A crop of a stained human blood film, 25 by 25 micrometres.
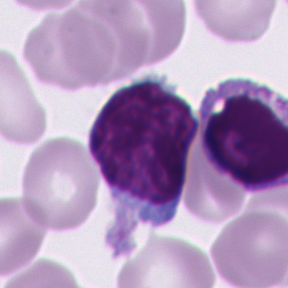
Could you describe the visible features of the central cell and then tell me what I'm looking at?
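Look first at the nucleus: it fills most of the cell. Its chromatin is dark purple, coarse and mottled. From the lower left, a ragged, fringed tail of cytoplasm hangs downward, and fine hair-like wisps fringe the upper edge. This is a typical lymphocyte.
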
